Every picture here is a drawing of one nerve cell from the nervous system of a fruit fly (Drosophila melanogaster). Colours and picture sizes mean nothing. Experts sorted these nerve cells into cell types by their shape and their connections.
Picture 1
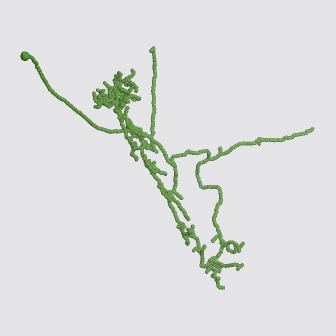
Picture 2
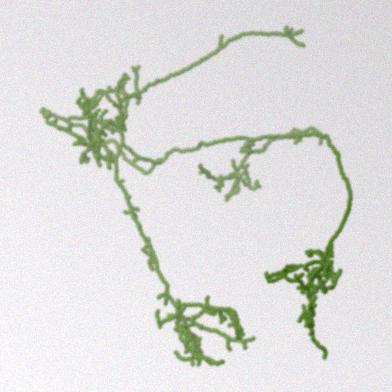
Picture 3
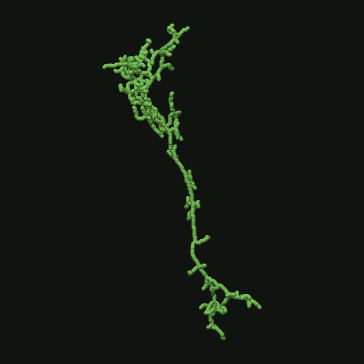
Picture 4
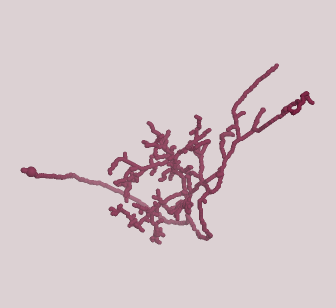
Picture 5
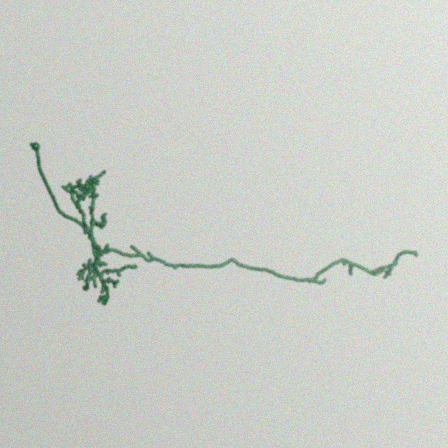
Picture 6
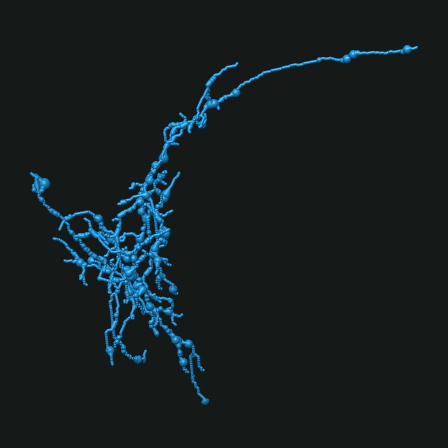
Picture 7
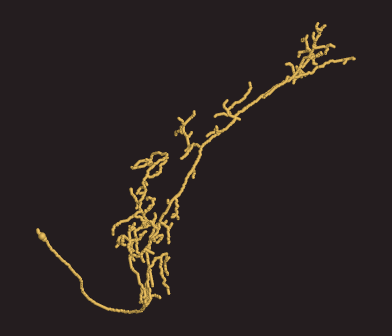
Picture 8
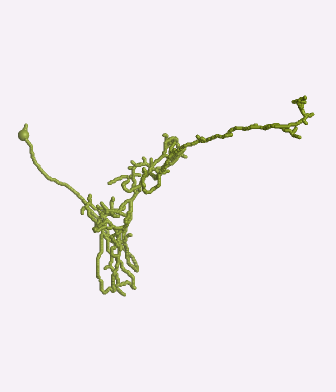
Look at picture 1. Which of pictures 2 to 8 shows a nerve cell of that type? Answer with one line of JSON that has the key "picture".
{"picture": 5}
